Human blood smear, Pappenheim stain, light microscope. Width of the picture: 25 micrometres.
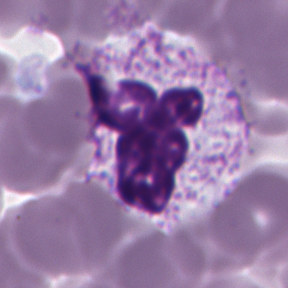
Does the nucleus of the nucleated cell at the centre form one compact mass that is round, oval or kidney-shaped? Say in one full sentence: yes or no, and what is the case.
No, there are two or more separate lobes forming the nucleus.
